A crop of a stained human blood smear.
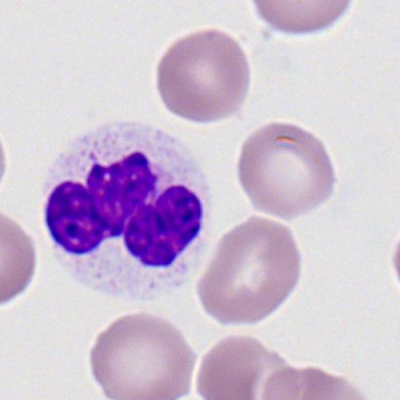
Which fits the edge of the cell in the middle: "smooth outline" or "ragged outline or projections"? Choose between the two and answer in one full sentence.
In outline, this cell is smooth rather than rough.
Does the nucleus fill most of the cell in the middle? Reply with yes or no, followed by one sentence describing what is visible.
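No. There is plenty of pale pinkish-lilac cytoplasm around the nucleus.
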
